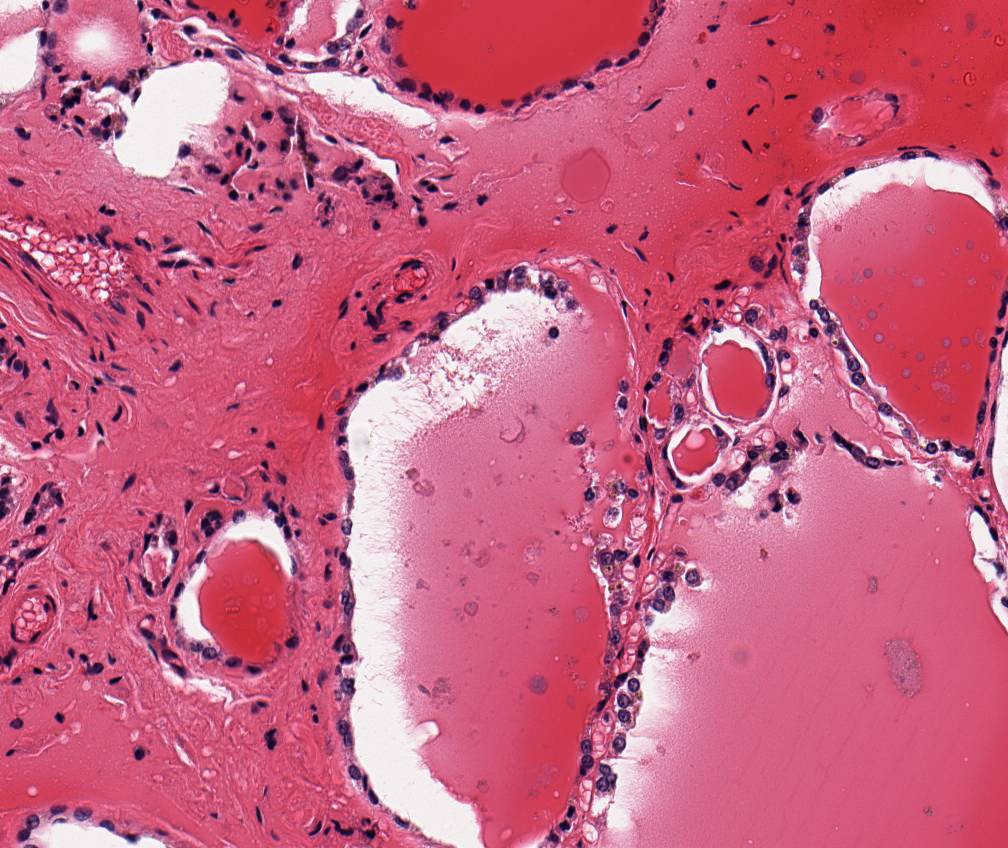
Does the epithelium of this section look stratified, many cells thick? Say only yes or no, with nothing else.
No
